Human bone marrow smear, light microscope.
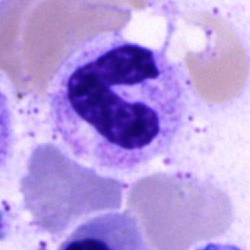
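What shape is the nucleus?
It is bent into a C shape, with its opening facing right.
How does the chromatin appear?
Dense and dark purple.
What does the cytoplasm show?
It is pale pinkish-lilac, with fine pinkish-purple granules scattered through it.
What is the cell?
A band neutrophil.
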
